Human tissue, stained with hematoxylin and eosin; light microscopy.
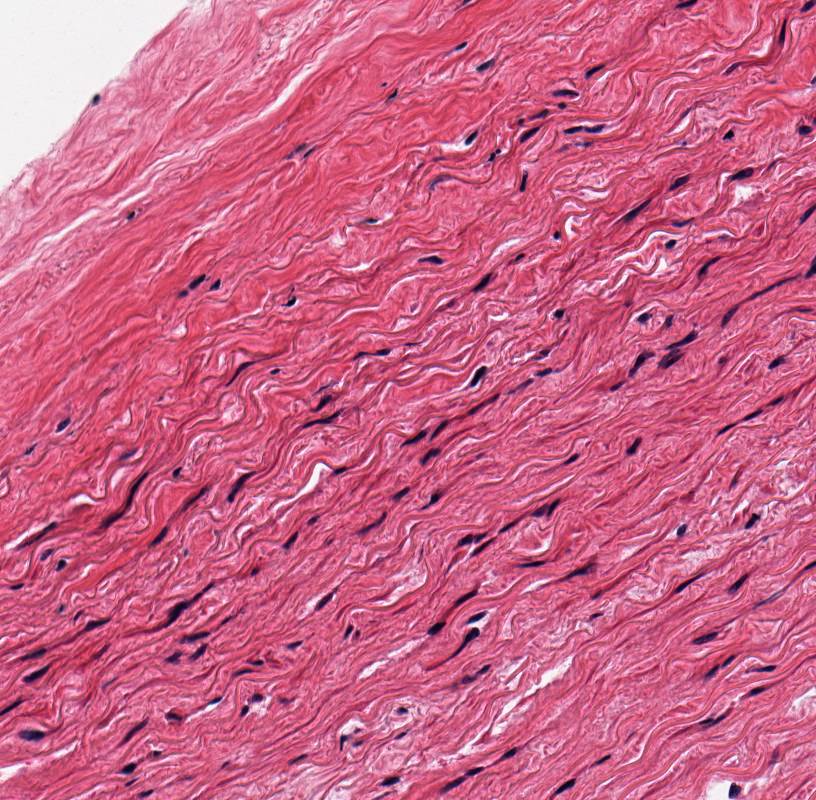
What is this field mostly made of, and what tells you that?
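The field is tunica media of an artery, with pink fibres running diagonally from lower left to upper right along a wavy, crimped course. Dark, slender, spindle-shaped nuclei lie parallel to the fibres.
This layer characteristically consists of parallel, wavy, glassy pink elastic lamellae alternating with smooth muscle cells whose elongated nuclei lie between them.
No epithelial lining is present on any surface.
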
